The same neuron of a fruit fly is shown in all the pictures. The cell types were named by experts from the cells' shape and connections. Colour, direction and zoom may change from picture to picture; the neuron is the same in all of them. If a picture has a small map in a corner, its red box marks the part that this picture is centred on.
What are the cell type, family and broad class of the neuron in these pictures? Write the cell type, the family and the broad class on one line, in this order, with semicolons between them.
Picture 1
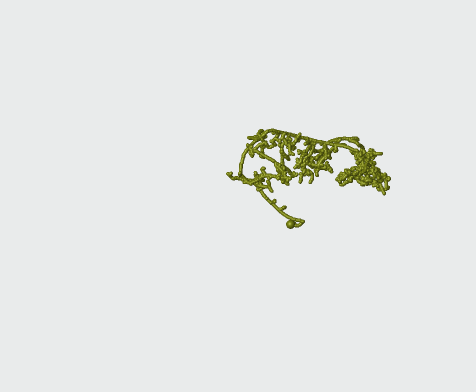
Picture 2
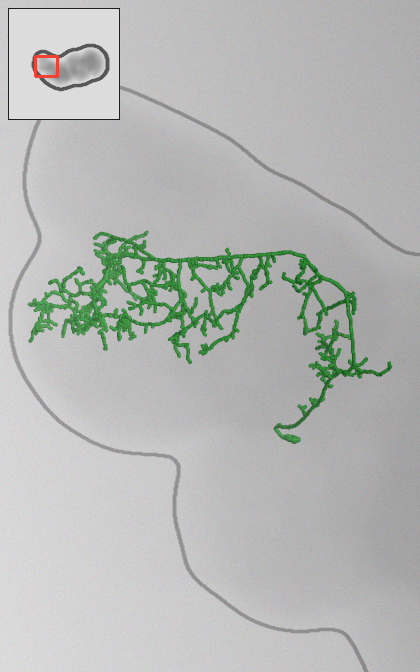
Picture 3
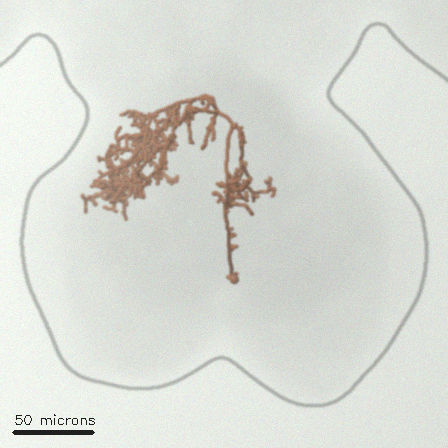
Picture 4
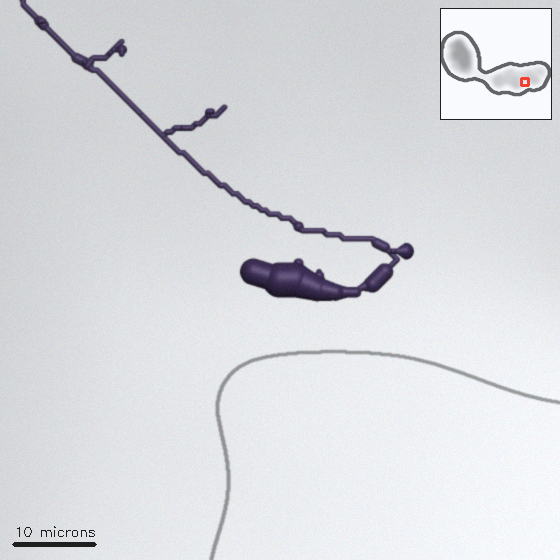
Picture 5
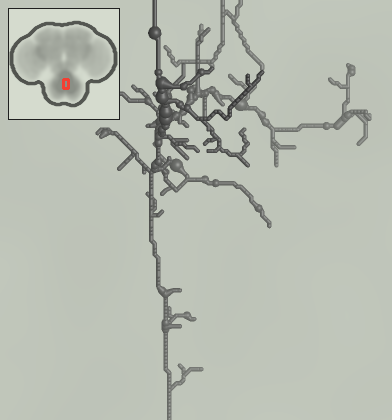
IN02A015; hemilineage 02A; nerve-cord intrinsic neuron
